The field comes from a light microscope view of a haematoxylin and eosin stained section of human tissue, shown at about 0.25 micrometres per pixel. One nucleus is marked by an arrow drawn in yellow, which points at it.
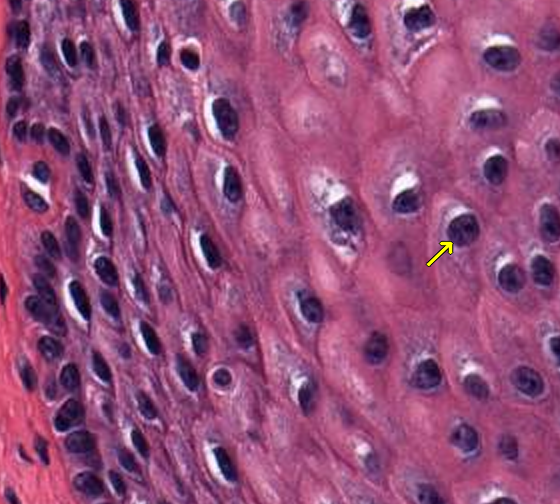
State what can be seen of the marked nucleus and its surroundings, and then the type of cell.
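The nucleus is round and dark purple, with fairly even staining, and sits roughly in the middle of the cell. The cytoplasm is pink, plentiful around the nucleus, and bounded by a faint polygonal outline against its neighbours. The cell lies among similar pink cells with round nuclei, in a layer where cells are larger and less crowded than those toward the left edge of the field. It is a squamous epithelial cell.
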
